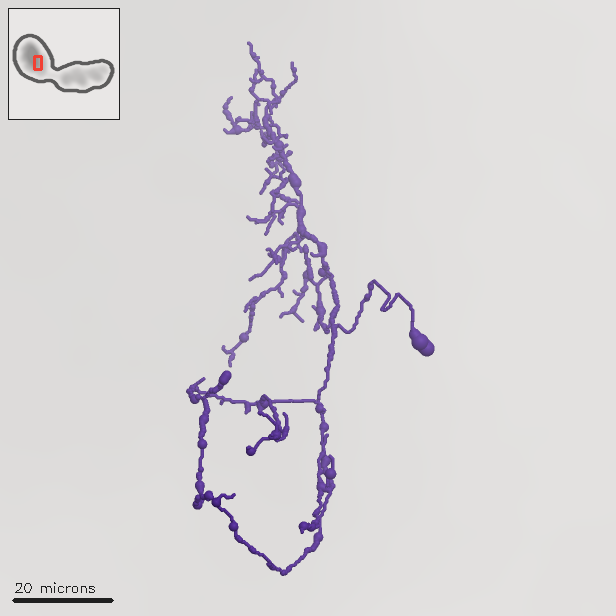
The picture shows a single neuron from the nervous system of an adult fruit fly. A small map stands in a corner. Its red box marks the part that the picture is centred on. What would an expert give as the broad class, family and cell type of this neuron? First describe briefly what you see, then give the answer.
By the scale bar it is about 110 microns tall in this view. Dozens of branch ends can be seen. It is an optic-lobe intrinsic neuron. The family is LPi. It is of cell type LPi4a.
